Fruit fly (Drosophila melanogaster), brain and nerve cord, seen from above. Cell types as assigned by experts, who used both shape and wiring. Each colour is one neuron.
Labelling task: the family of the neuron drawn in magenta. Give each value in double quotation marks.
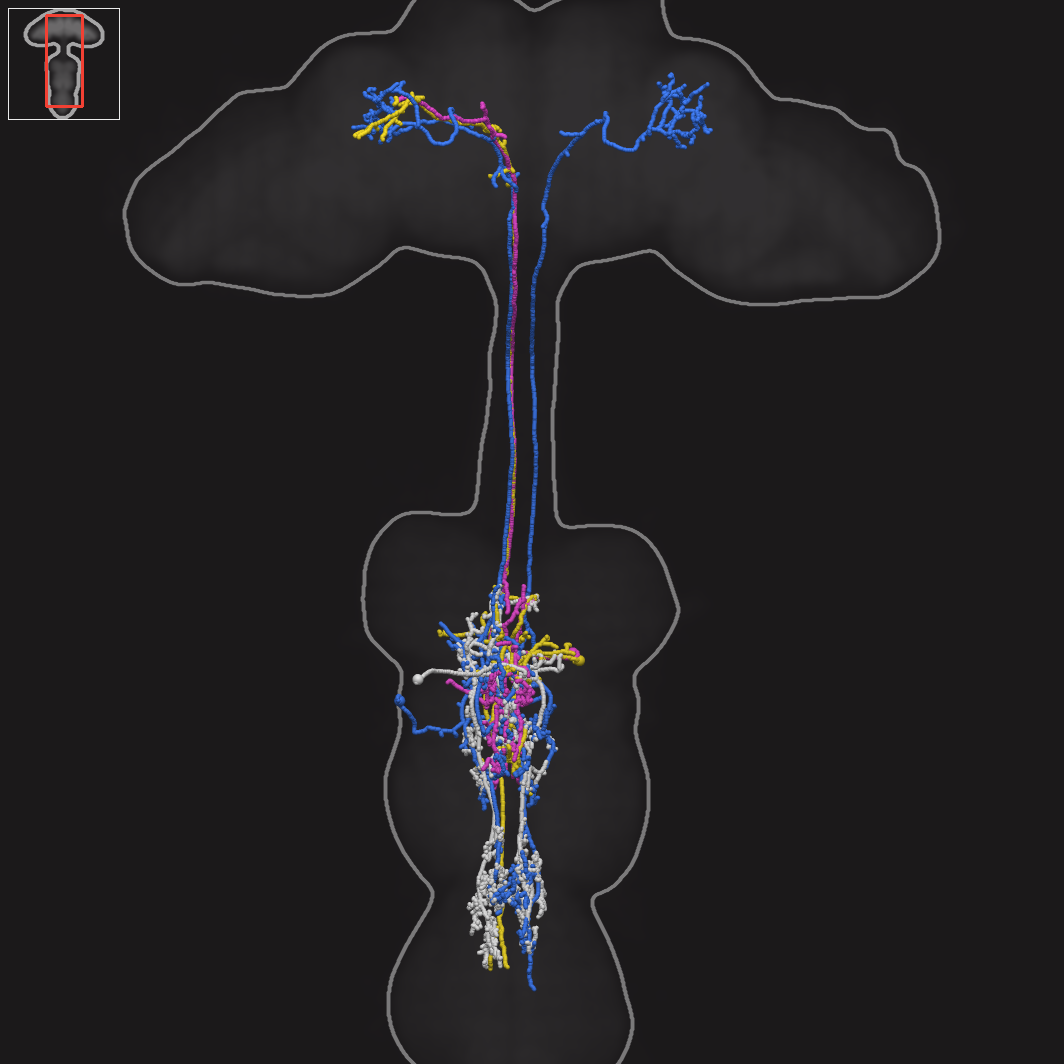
"hemilineage 05B"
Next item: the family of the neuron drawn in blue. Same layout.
"hemilineage 09B"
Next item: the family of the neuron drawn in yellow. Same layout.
"hemilineage 05B"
